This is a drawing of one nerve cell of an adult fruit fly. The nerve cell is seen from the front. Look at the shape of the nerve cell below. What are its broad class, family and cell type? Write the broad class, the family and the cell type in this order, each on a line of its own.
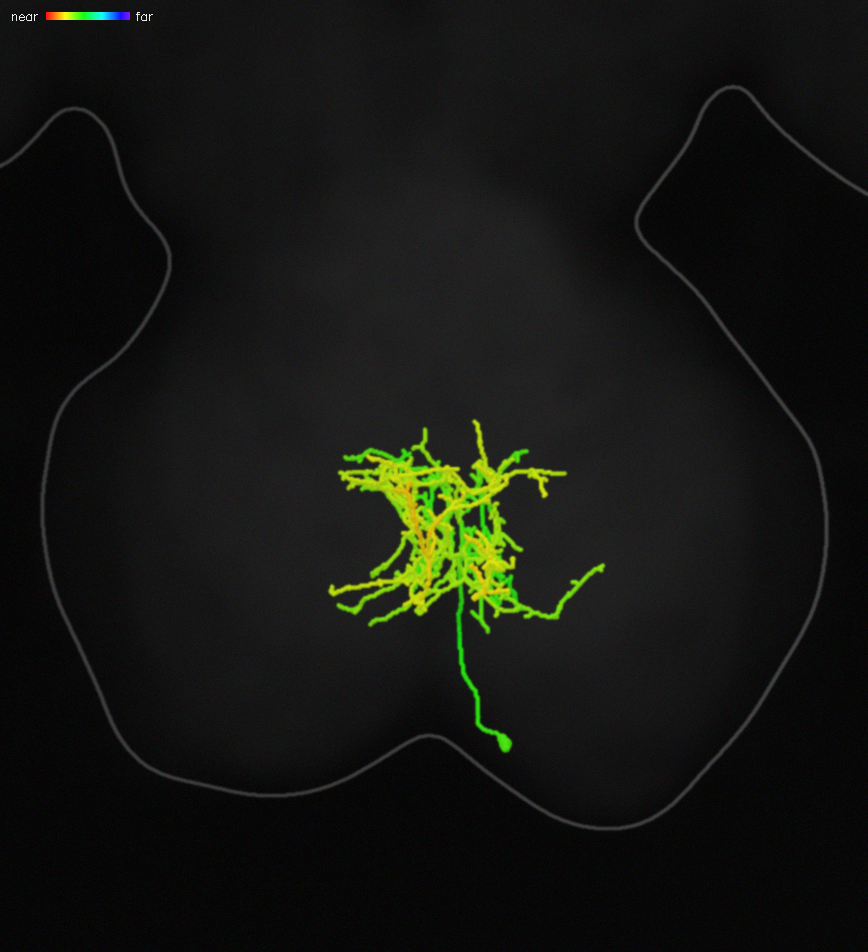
nerve-cord intrinsic neuron
hemilineage 00A
IN00A050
